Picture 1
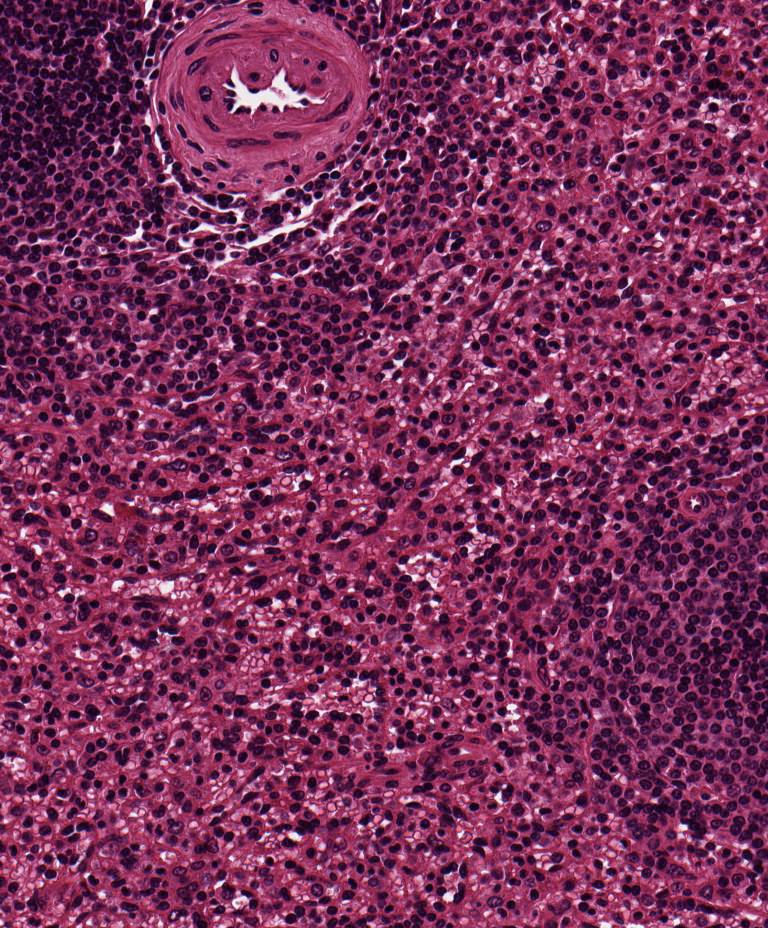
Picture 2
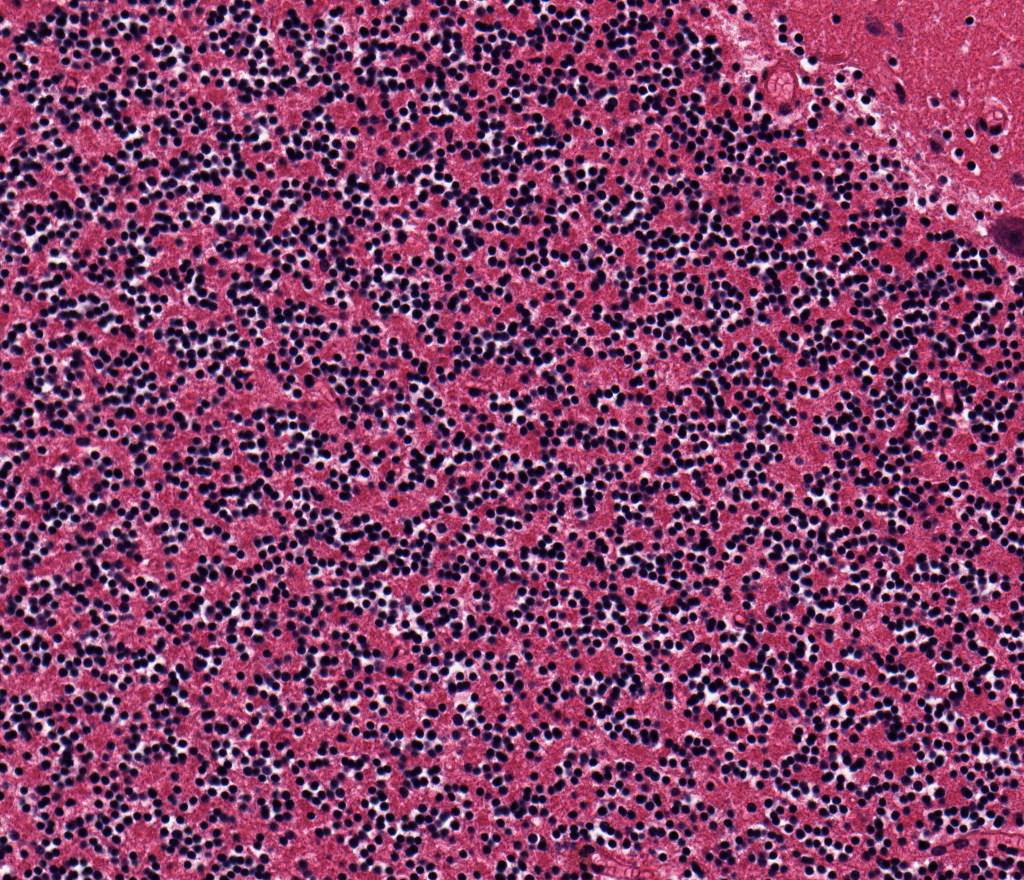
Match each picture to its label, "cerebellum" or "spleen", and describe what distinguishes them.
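Picture 1: spleen. Picture 2: cerebellum. In the spleen, a thick-walled vessel near the top edge, left of centre, has a wall of concentric layers of pink smooth muscle. A dense, dark-staining sheet of small lymphocytes surrounds this vessel and fills the upper left corner, and a second dense dark area of them lies along the right edge in the lower half. Between these, the centre holds more loosely arranged cells with round nuclei and paler, more abundant cytoplasm. The cerebellum differs in its dense layer of crowded nuclei that are small, round, uniform and darkly stained, with almost no visible cytoplasm. Irregular patches of pink, nucleus-free material are scattered among these packed nuclei throughout the layer. This field shows no epithelium, glands or fat cells.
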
